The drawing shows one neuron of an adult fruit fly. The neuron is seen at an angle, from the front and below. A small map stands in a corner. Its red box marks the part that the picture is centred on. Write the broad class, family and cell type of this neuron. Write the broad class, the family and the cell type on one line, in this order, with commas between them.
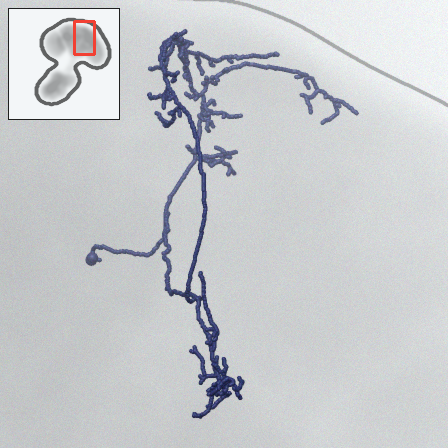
central-brain intrinsic neuron, hemilineage DM2_central, CB1081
